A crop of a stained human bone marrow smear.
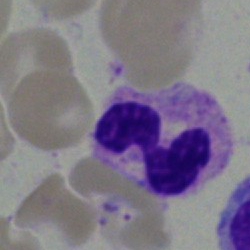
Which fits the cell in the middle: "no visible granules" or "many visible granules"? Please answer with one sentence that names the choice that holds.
Many visible granules are held in the cell's cytoplasm.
